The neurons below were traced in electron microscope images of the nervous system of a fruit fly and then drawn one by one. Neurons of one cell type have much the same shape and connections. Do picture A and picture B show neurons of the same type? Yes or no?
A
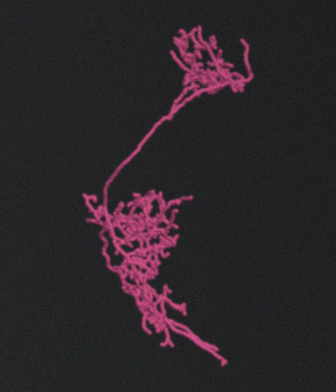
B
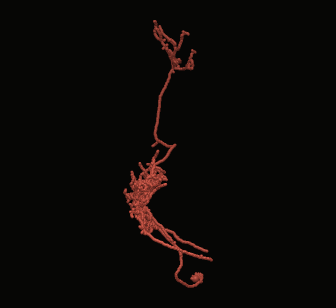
no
